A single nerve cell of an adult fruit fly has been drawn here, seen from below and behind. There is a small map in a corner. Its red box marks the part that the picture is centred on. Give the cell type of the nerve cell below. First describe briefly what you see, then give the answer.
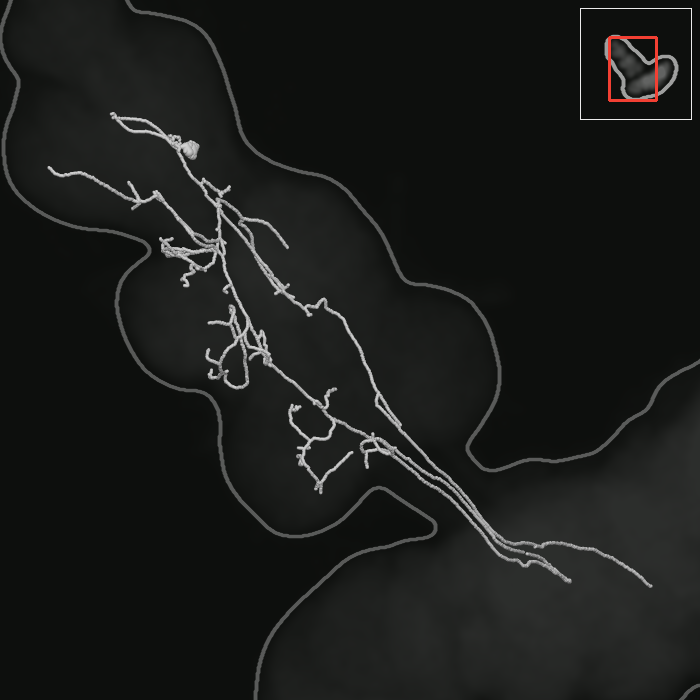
Its cell body lies at the upper left of the picture. In this view it is wider than it is tall. It is an ascending neuron. It is of cell type AN09A005.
